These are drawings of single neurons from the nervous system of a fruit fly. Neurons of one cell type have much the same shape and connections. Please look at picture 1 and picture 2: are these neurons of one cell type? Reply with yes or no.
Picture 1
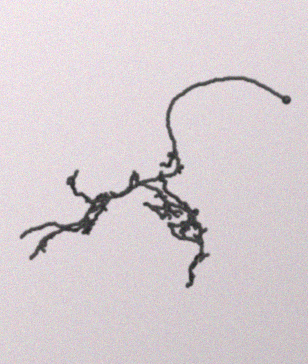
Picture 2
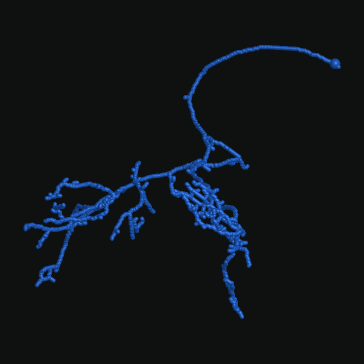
yes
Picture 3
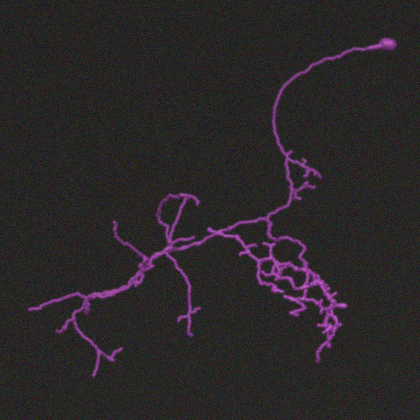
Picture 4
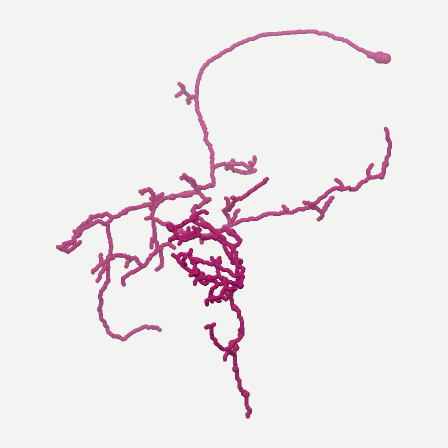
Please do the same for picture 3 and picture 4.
no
